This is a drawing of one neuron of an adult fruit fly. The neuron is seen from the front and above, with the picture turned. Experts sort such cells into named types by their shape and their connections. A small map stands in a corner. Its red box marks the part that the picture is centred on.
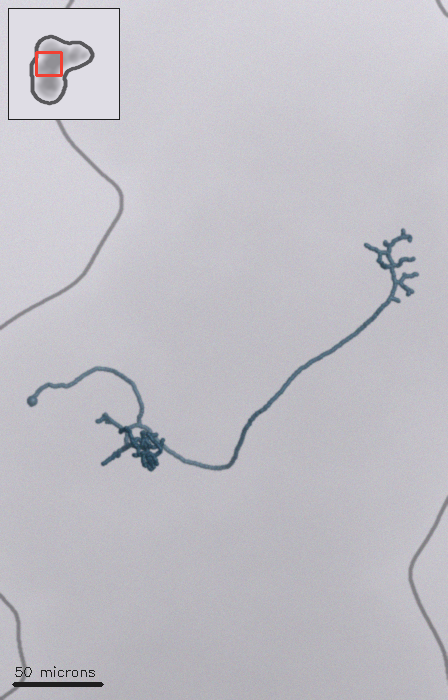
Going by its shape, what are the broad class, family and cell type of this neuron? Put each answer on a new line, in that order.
central-brain intrinsic neuron
hemilineage ALv1
M_vPNml75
